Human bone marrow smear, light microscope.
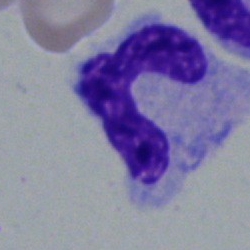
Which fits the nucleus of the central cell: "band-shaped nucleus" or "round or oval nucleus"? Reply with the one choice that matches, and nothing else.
Band-shaped nucleus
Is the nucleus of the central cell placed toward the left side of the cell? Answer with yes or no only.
Yes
